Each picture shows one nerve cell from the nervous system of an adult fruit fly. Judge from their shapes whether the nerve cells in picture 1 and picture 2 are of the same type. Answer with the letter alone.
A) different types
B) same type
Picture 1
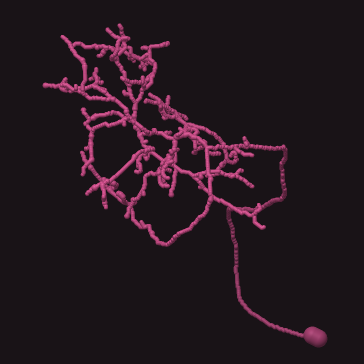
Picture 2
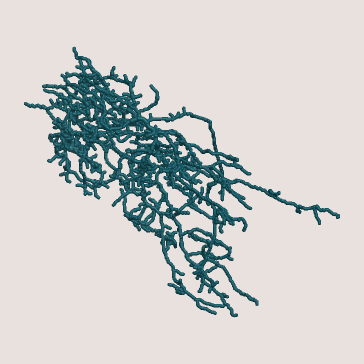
A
